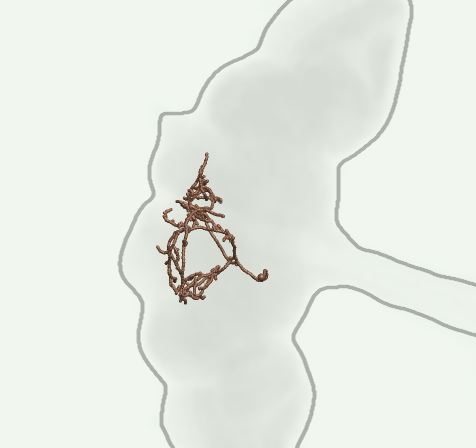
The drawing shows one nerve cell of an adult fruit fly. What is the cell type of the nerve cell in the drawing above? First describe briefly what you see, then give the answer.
It lies in the brain. The cell body is in the middle of the picture. Its broad class is central-brain intrinsic neuron. It is of cell type SMP711m.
